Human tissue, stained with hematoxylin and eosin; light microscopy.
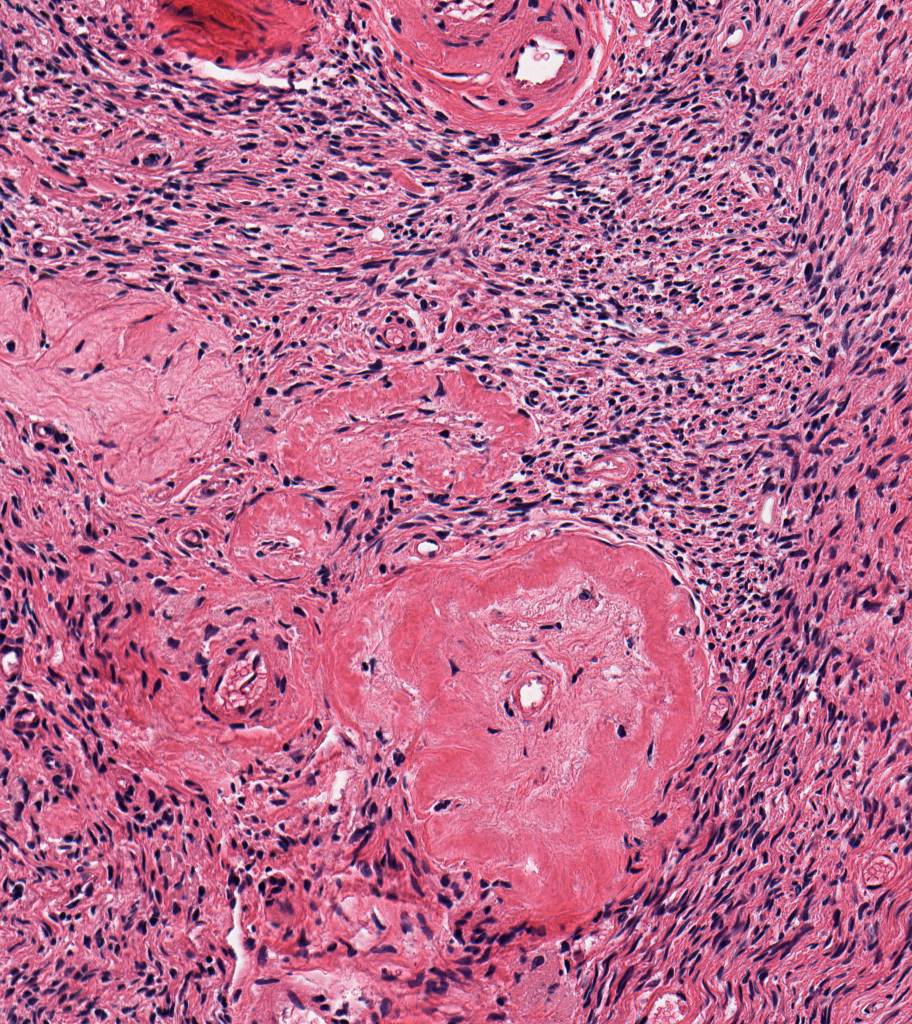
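Ovary: sheets of spindle cells, with elongated, dark, tapered nuclei and scant, ill-defined pink cytoplasm, surround several glassy pink hyaline nodules in the centre and left. The nodules are sparsely nucleated; several hold small vessel lumens, one near the middle of the large lower-centre nodule.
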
